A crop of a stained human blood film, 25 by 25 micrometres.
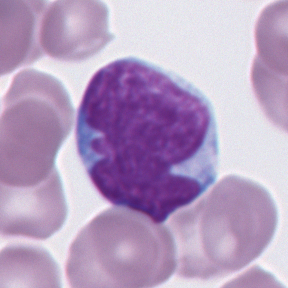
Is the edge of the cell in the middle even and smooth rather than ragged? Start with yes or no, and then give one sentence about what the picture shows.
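Yes. The cell outline is smooth and roughly rounded, with no surface projections.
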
